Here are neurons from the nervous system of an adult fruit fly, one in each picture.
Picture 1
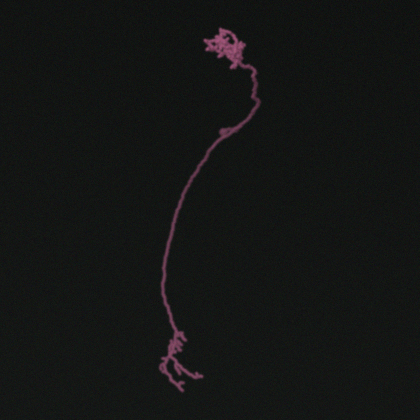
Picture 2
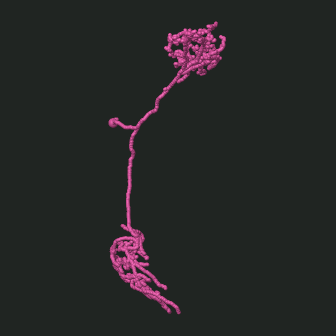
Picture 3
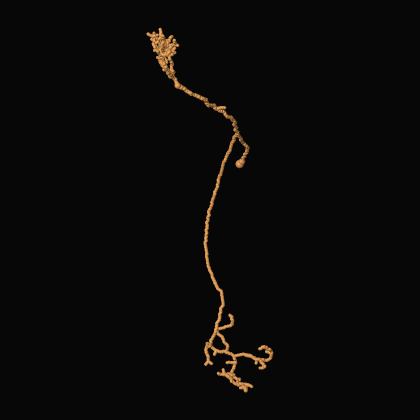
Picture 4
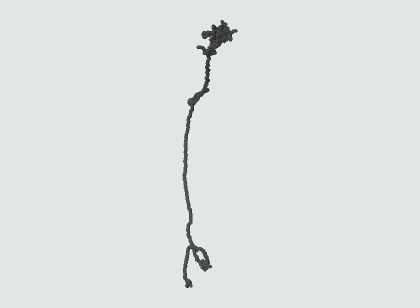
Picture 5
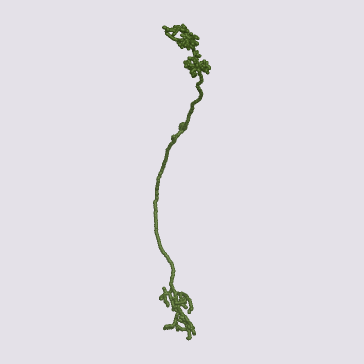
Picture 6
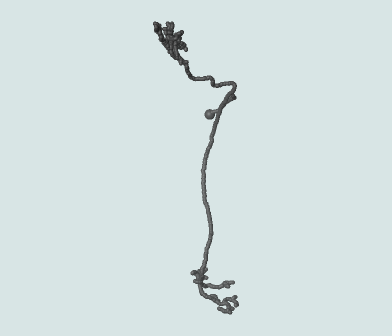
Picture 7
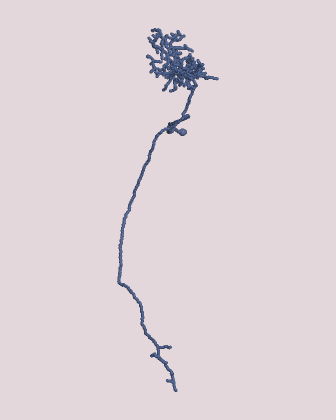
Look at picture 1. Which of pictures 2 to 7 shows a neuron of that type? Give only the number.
6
